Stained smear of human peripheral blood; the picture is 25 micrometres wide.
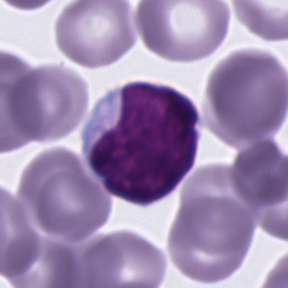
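A typical lymphocyte, the nucleated cell at the centre of this stained smear of human peripheral blood. Its outline is round and smooth, and it measures about 11 micrometres across. The nucleus, about 10 by 9 micrometres, fills about 80% of the cell's area; see how dark purple and coarsely clumped its chromatin is. The pale blue cytoplasm forms only a narrow crescent, on the upper-left side.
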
